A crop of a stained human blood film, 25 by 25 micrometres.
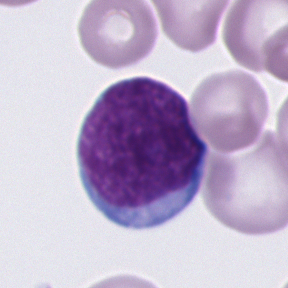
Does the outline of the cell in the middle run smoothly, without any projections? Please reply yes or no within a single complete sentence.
Yes, the border of this cell is smooth and even.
